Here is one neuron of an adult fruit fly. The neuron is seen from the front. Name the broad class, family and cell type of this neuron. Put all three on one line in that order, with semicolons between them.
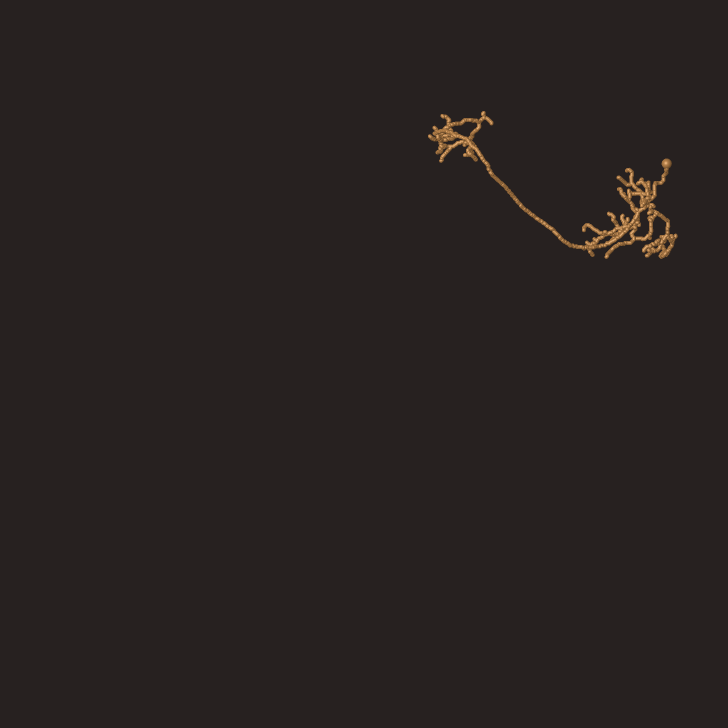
central-brain intrinsic neuron; hemilineage LHl2_dorsal; LHAD1d2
